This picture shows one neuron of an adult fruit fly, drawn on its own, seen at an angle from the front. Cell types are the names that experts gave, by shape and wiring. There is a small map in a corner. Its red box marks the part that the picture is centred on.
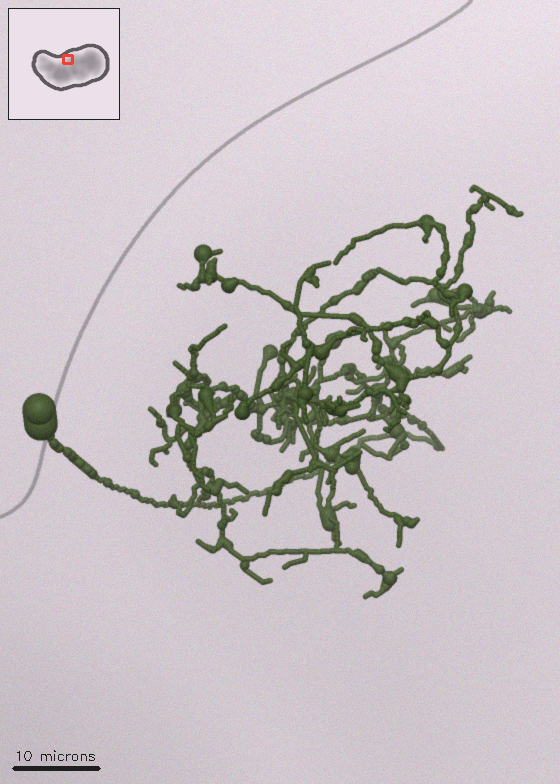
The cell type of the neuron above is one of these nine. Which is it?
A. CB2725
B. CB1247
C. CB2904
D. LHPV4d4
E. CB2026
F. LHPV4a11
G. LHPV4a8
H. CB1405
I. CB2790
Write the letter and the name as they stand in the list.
G. LHPV4a8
